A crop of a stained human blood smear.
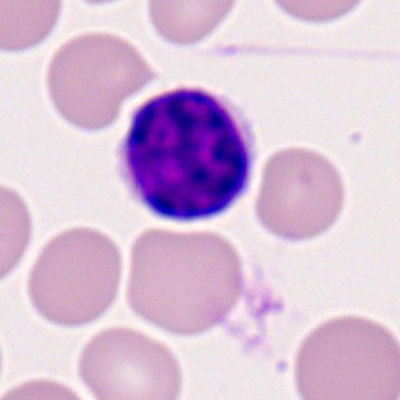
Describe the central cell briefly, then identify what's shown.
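I see a round cell, nearly all of it taken up by the nucleus. Its chromatin looks dense, dark purple and coarsely clumped. Around the nucleus there is only a thin, pale rim of cytoplasm. This is a lymphocyte.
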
